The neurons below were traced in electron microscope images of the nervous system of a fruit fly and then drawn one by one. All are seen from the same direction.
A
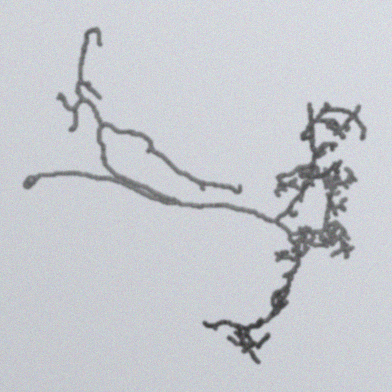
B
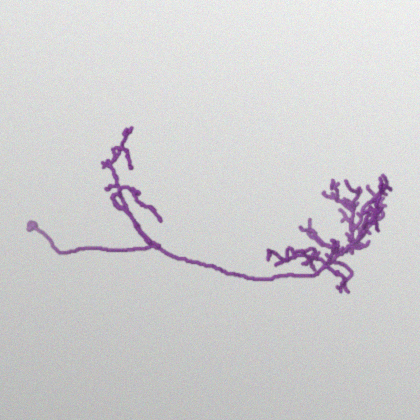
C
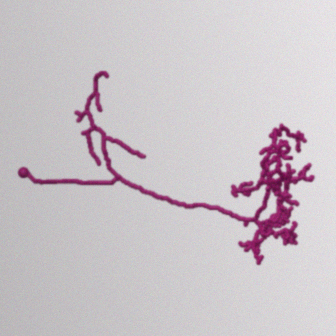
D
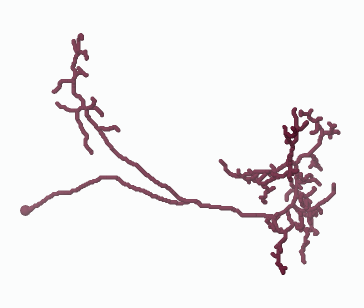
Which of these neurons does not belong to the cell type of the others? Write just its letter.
B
